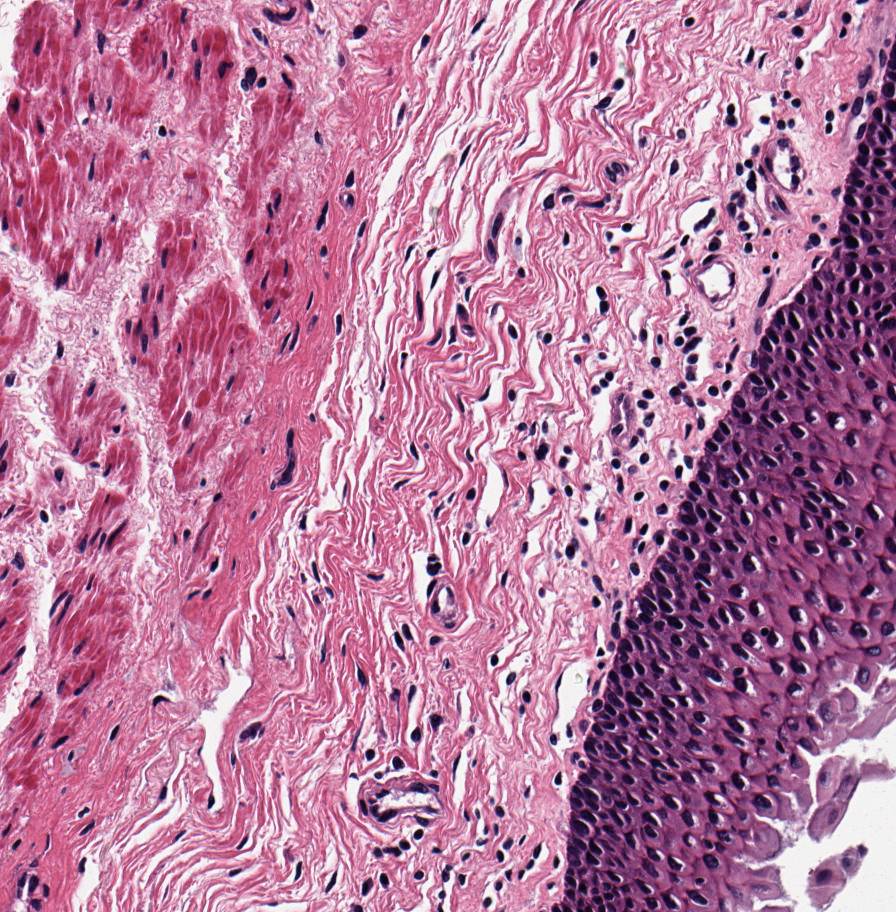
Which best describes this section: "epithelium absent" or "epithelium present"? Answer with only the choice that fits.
Epithelium present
